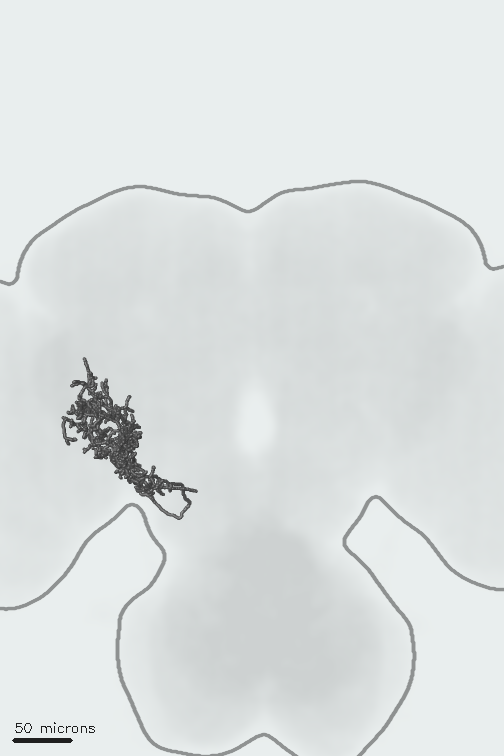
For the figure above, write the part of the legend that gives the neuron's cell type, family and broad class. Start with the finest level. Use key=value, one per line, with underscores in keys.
cell_type=AVLP609
family=hemilineage 07B
broad_class=central-brain intrinsic neuron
